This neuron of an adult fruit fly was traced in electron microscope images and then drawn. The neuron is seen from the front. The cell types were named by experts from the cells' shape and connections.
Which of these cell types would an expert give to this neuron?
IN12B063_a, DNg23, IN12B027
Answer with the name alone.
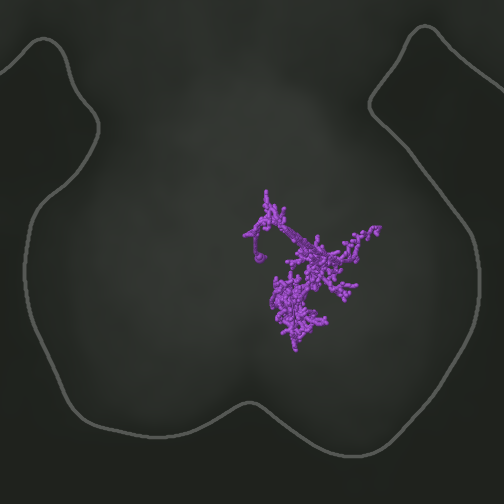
IN12B027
